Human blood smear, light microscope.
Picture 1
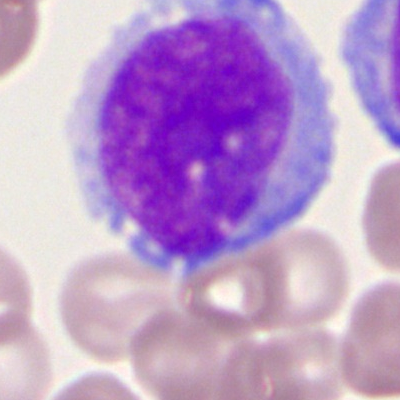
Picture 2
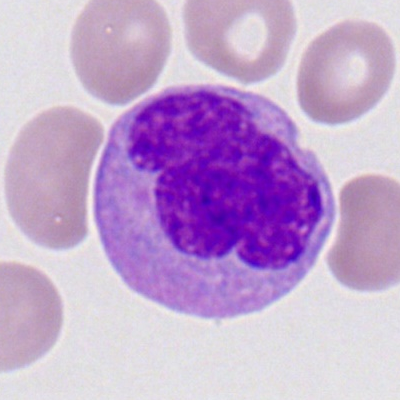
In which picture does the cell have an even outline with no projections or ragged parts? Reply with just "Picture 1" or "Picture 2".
Picture 2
